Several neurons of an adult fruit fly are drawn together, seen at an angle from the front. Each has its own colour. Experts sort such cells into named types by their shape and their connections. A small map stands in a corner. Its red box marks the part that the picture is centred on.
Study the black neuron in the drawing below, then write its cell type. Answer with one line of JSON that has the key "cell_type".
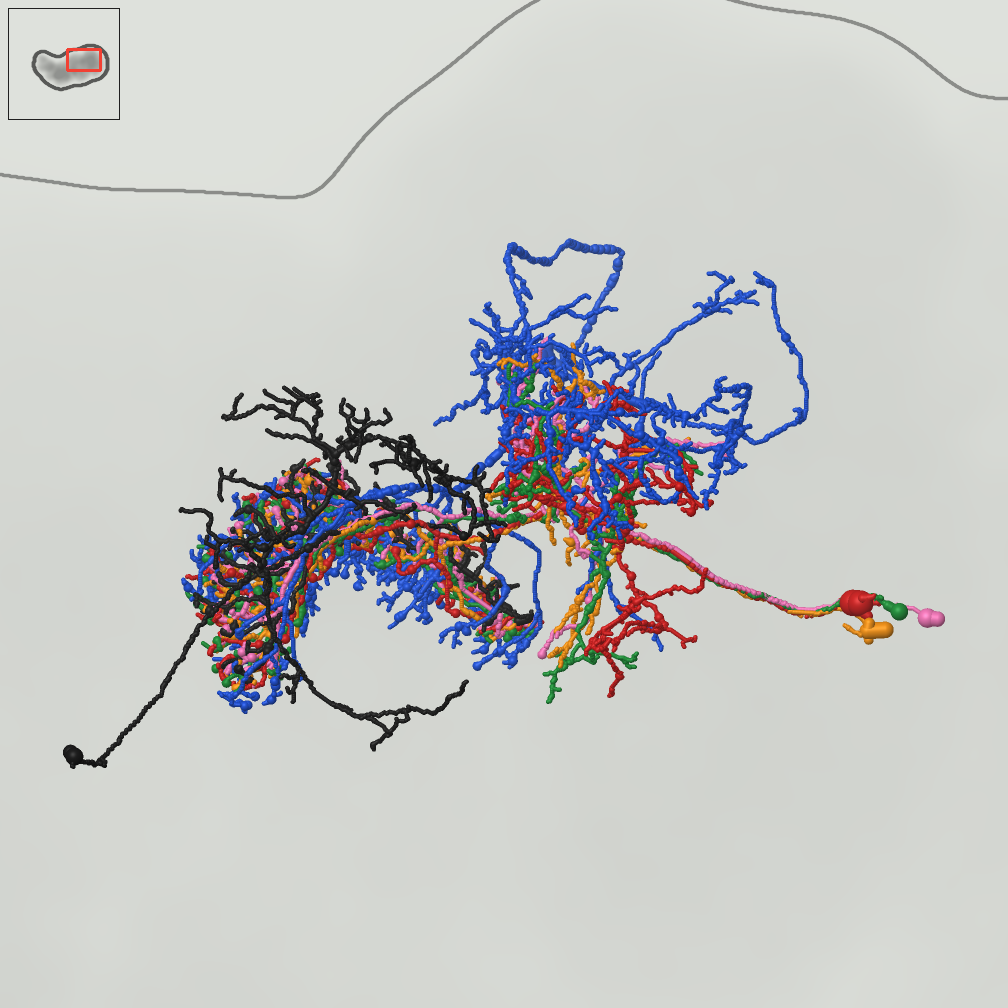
{"cell_type": "FB5X"}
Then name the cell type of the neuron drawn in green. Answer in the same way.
{"cell_type": "FB4Q_a"}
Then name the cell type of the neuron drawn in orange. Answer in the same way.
{"cell_type": "FB4Q_c"}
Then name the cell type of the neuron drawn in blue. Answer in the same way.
{"cell_type": "FB4N"}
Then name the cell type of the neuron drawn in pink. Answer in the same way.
{"cell_type": "FB4Q_b"}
